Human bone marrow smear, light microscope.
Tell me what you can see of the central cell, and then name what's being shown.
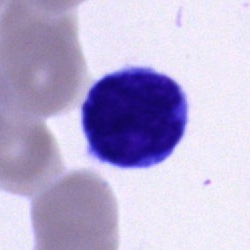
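Dense chromatin stains deep blue-purple and has a coarse, mottled texture. No nucleoli are visible in the nucleus. Cytoplasm is so scant that it is barely visible around the nucleus, and no vacuoles are visible in the cell. The cell is a lymphocyte.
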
